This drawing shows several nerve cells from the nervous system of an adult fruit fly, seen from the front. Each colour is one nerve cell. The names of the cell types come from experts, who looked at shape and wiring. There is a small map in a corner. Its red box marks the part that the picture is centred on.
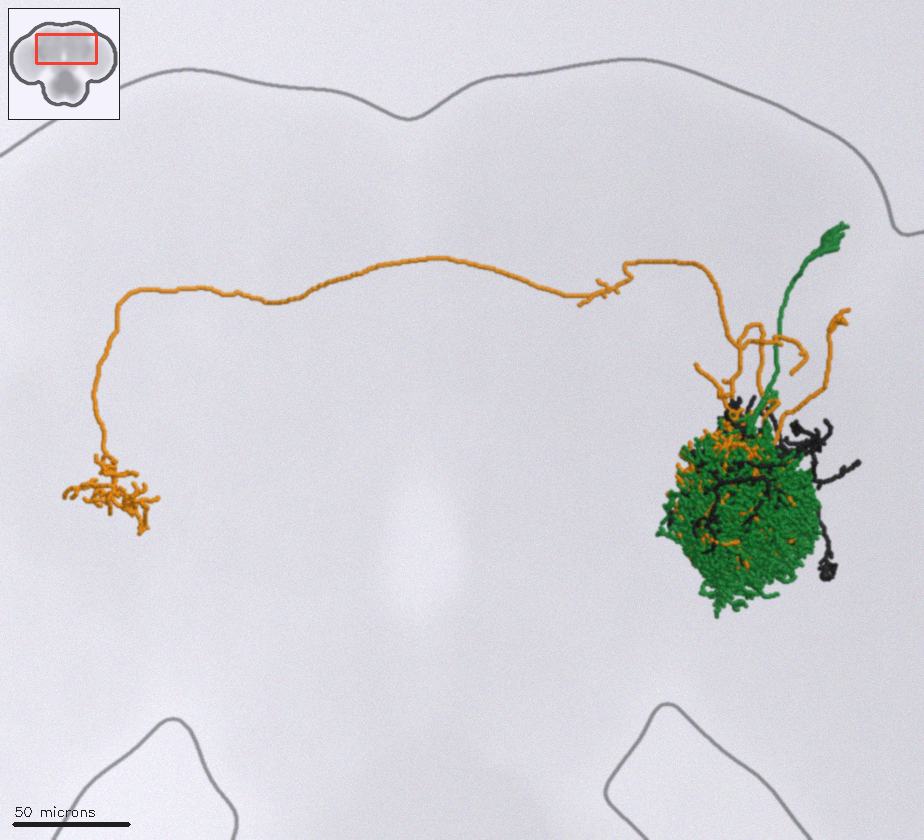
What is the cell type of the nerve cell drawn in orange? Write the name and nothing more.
AVLP161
